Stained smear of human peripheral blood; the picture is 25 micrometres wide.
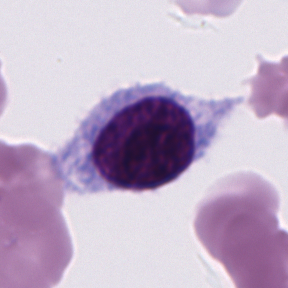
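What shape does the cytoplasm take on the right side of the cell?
It draws out into a tapering point.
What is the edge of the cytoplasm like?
Ragged and frayed rather than smooth.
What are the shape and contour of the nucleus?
Oval, with a smooth contour and no indentation or lobes.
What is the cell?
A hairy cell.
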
